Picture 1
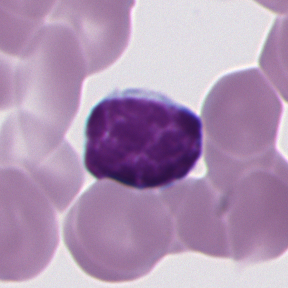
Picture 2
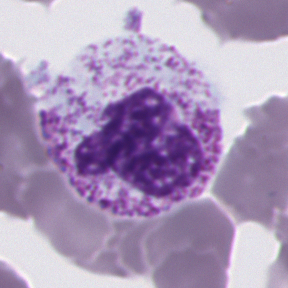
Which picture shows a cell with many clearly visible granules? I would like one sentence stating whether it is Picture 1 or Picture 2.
Many visible granules are present in the cytoplasm of the cell in picture 2.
